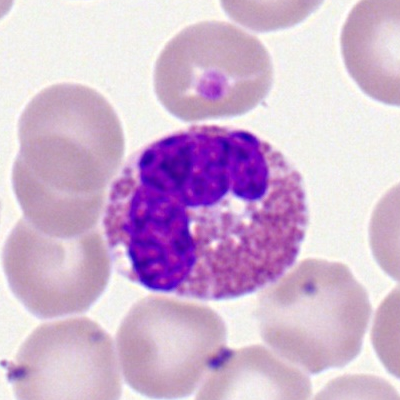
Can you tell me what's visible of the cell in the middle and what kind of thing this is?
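Taking the nucleus in turn, it is divided into lobes and lies along the upper and left side of the cell. Its chromatin is dense, dark purple and clumped. As for the granules, they are roughly uniform in size. The cell is an eosinophil.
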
